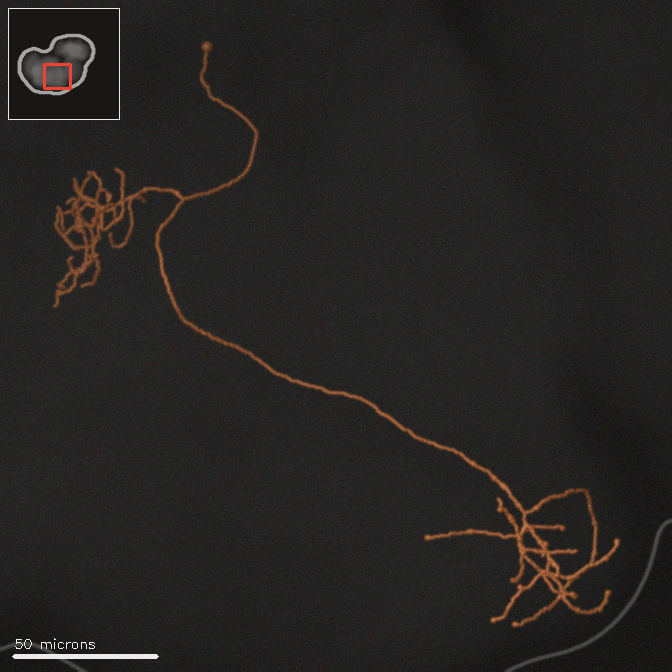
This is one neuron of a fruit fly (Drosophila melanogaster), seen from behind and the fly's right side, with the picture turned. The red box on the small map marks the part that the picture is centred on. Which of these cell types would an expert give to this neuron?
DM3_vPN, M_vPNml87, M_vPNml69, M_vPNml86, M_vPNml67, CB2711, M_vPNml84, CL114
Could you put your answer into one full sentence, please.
This neuron is recognized as the cell type M_vPNml87.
